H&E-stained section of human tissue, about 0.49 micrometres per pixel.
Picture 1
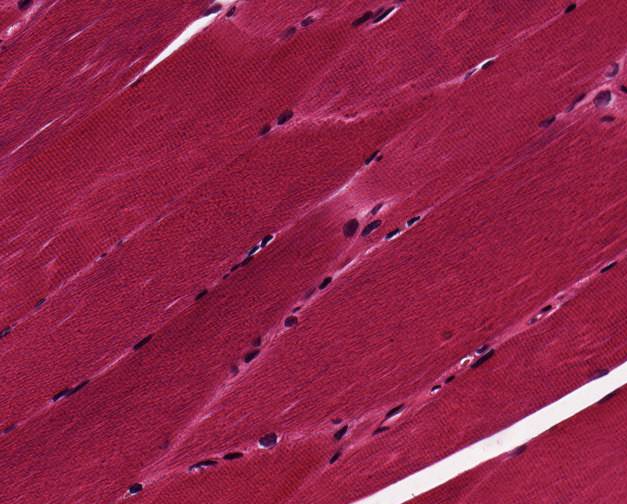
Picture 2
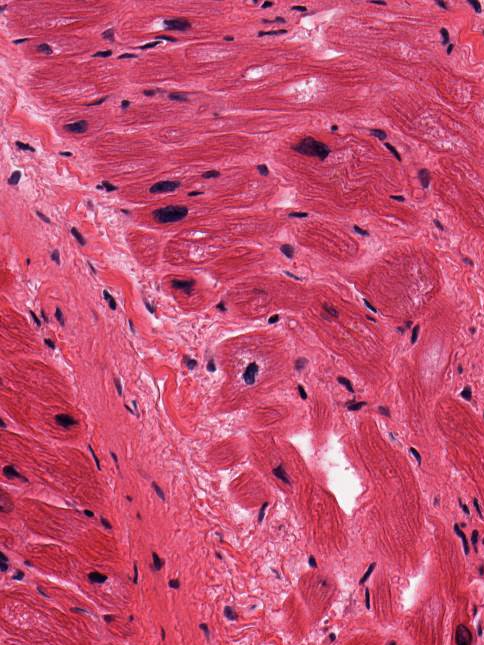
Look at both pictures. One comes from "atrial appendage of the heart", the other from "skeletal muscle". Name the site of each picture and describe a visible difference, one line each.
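Picture 1 shows tissue from the skeletal muscle. The nuclei lie at the edges of the fibres, along their borders.
Picture 2 shows tissue from the atrial appendage of the heart. In the centre and right of the field many fibres are cut across, giving rounded profiles with a central nucleus.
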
